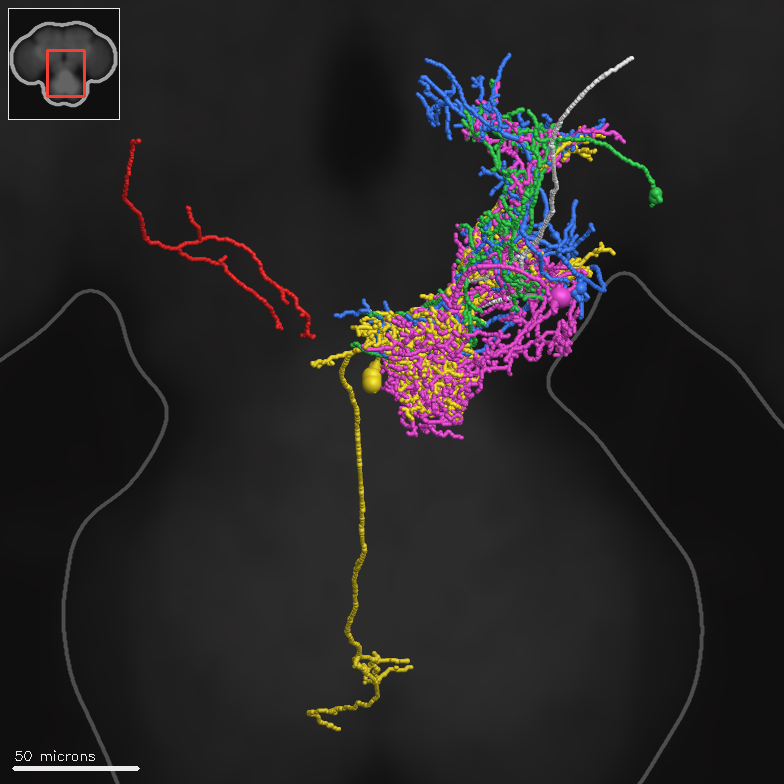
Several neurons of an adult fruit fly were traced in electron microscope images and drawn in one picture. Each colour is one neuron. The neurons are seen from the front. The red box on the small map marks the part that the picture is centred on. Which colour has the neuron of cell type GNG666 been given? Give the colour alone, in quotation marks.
"blue"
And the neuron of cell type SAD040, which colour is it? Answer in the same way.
"green"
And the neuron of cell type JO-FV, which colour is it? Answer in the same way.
"red"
